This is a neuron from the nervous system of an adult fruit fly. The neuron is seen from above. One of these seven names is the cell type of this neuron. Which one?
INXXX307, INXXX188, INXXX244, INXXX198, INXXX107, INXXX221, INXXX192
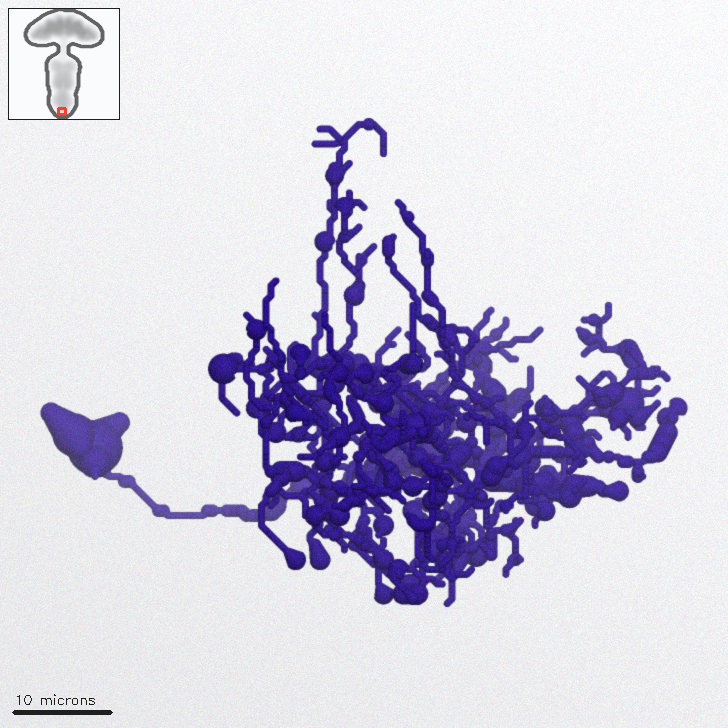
INXXX221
